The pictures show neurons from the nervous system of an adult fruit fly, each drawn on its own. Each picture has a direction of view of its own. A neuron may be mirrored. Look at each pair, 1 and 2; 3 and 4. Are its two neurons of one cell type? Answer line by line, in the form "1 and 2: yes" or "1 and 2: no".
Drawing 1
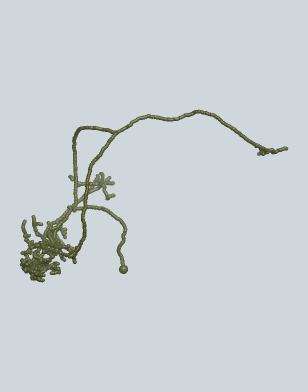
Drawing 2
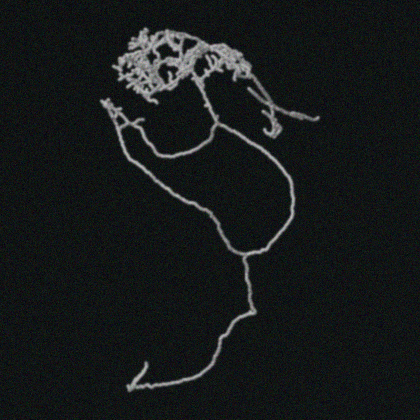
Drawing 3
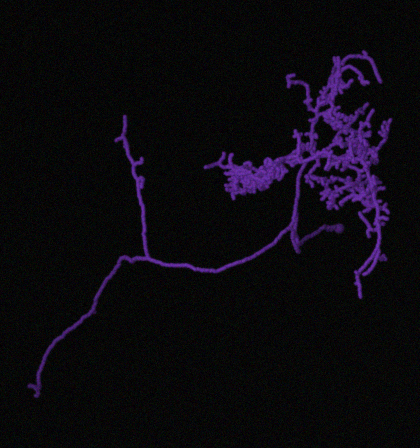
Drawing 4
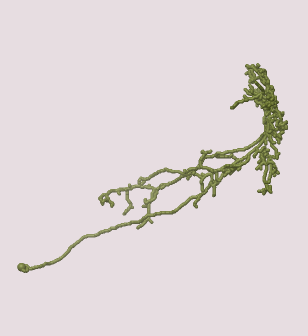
1 and 2: yes
3 and 4: no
